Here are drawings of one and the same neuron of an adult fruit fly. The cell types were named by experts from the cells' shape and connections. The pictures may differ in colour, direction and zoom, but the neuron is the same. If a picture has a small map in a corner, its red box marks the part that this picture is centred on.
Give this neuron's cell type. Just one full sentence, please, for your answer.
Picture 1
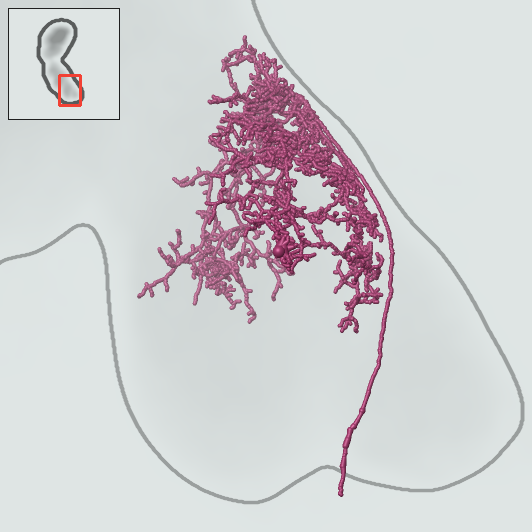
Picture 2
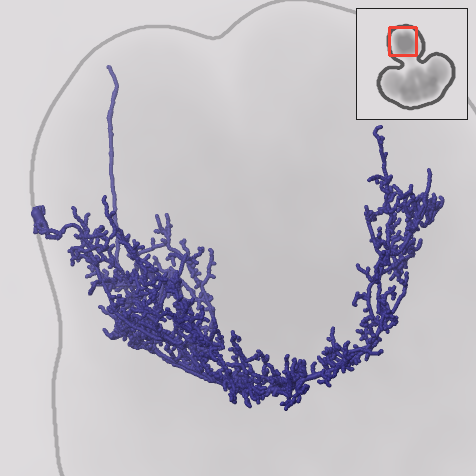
It is to cell type MNhl59 that the neuron belongs.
